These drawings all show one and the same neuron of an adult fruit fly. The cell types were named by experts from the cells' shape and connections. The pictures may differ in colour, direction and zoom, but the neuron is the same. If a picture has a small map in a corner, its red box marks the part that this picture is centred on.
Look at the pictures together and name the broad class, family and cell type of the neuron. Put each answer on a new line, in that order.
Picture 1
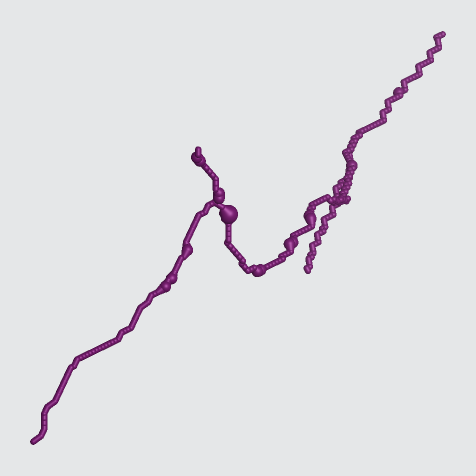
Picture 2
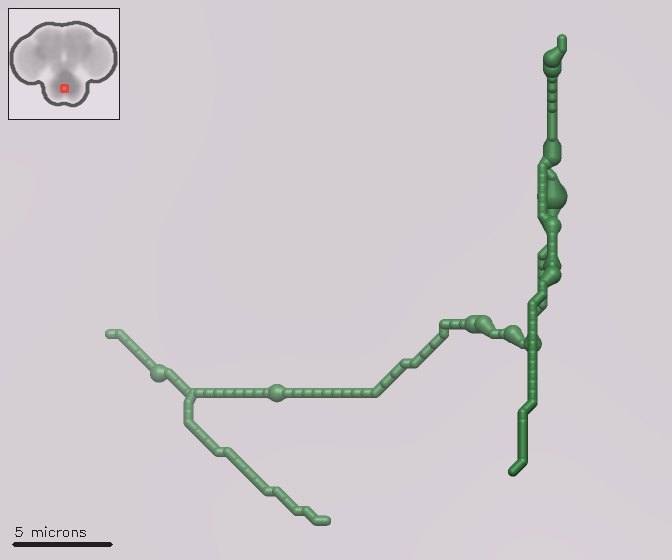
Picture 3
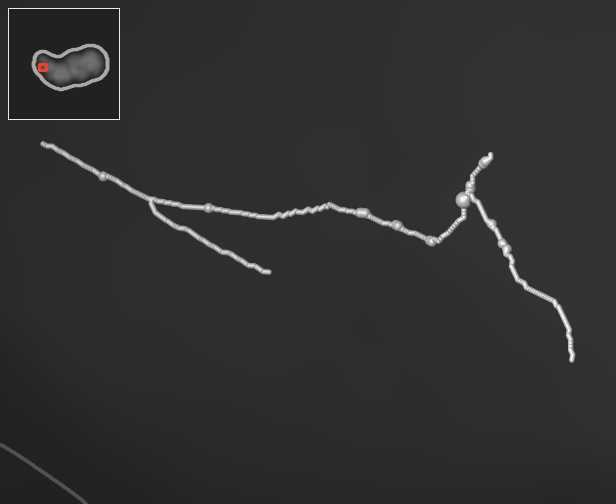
sensory neuron entering the nerve cord
class chemosensory
SNch10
